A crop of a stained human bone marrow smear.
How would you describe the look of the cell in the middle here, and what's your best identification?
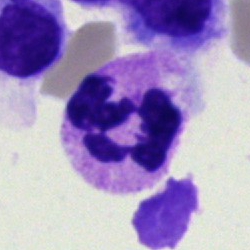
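Looking at the nucleus first, I see it split into several separate lobes. Those lobes sit in a ring around a pale central area. The chromatin looks dark purple and densely clumped. I can't find any vacuoles in the cytoplasm. This cell is a segmented neutrophil.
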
